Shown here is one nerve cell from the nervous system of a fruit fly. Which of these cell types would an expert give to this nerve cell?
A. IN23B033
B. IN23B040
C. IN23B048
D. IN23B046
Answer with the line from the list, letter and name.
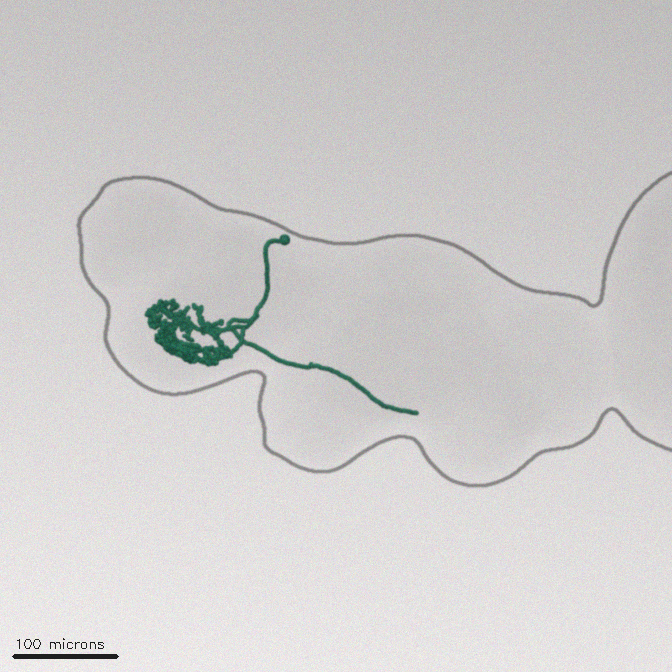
D. IN23B046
